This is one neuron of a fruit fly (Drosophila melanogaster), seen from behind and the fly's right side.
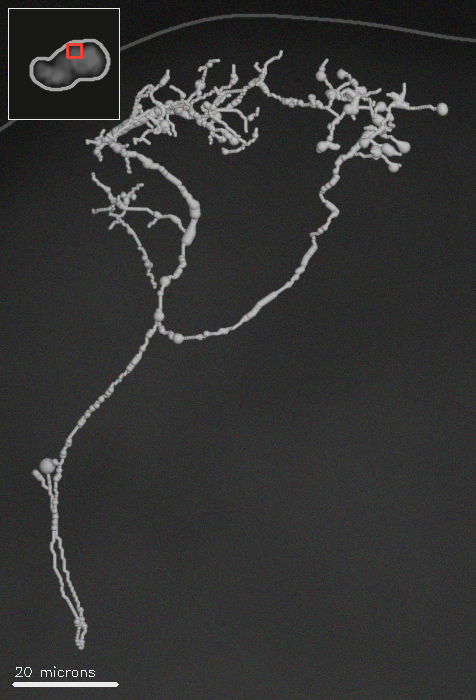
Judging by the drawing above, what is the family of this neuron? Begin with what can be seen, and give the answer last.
By the scale bar it is about 120 microns tall in this view. The picture shows dozens of branch ends. Its broad class is central-brain intrinsic neuron. The family is hemilineage SLPal3_and_SLPal4_dorsal.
